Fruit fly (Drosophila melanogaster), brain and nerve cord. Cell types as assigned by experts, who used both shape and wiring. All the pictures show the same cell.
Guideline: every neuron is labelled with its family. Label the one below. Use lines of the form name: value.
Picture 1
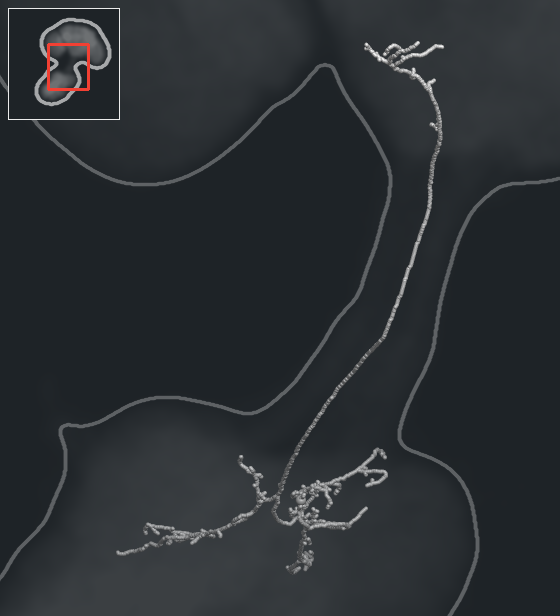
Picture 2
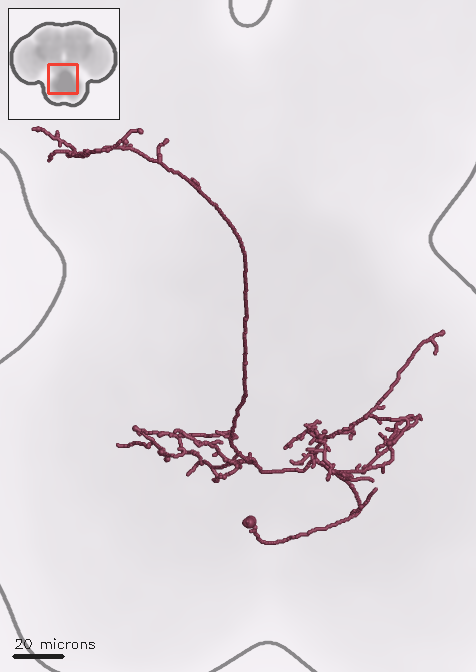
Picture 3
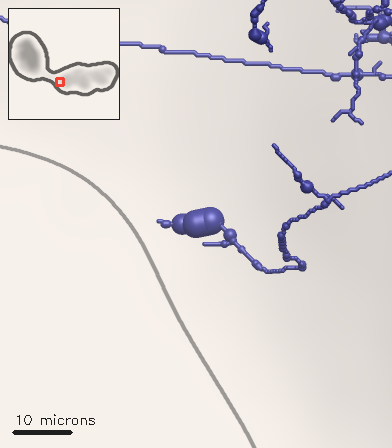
family: hemilineage 08B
